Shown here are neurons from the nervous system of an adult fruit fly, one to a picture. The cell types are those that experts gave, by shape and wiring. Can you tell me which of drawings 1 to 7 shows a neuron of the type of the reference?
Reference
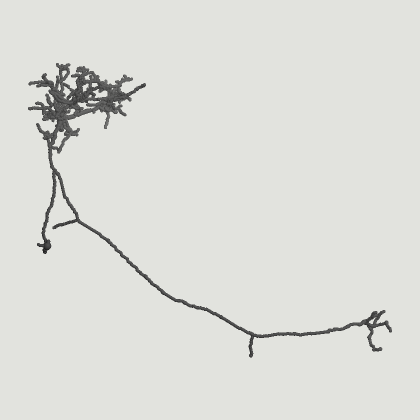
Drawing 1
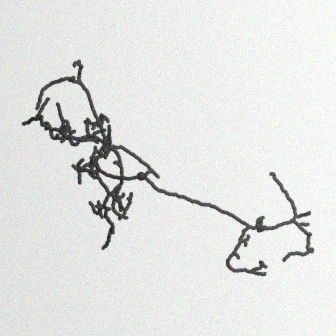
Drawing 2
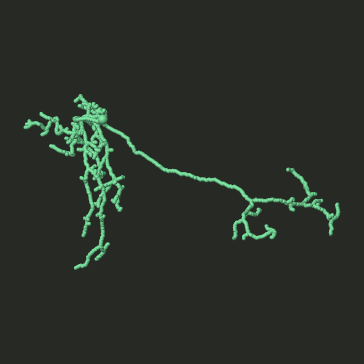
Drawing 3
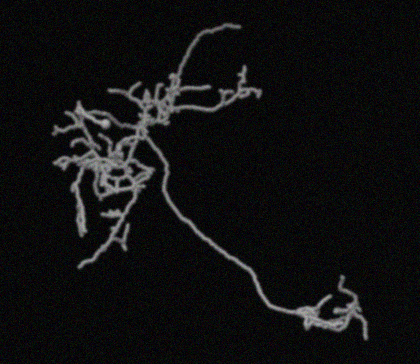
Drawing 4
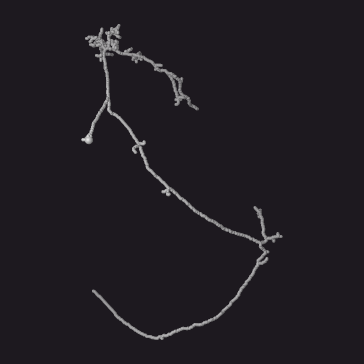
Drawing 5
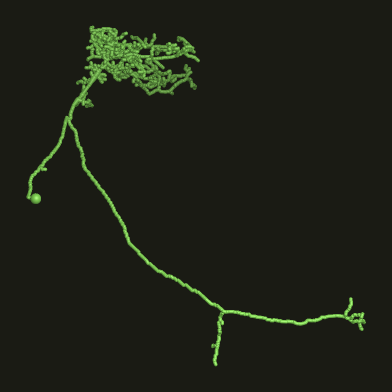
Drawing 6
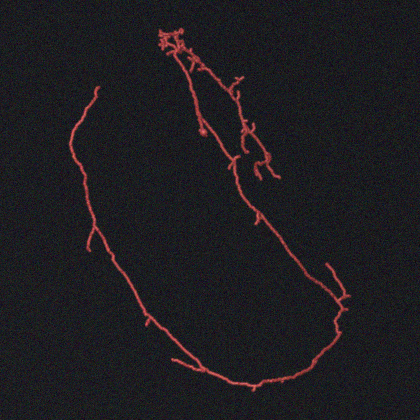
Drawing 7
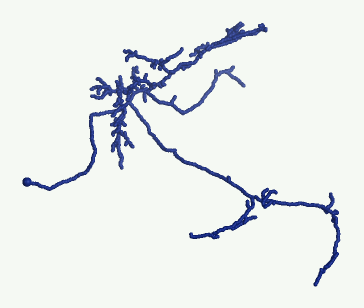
Drawing 5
